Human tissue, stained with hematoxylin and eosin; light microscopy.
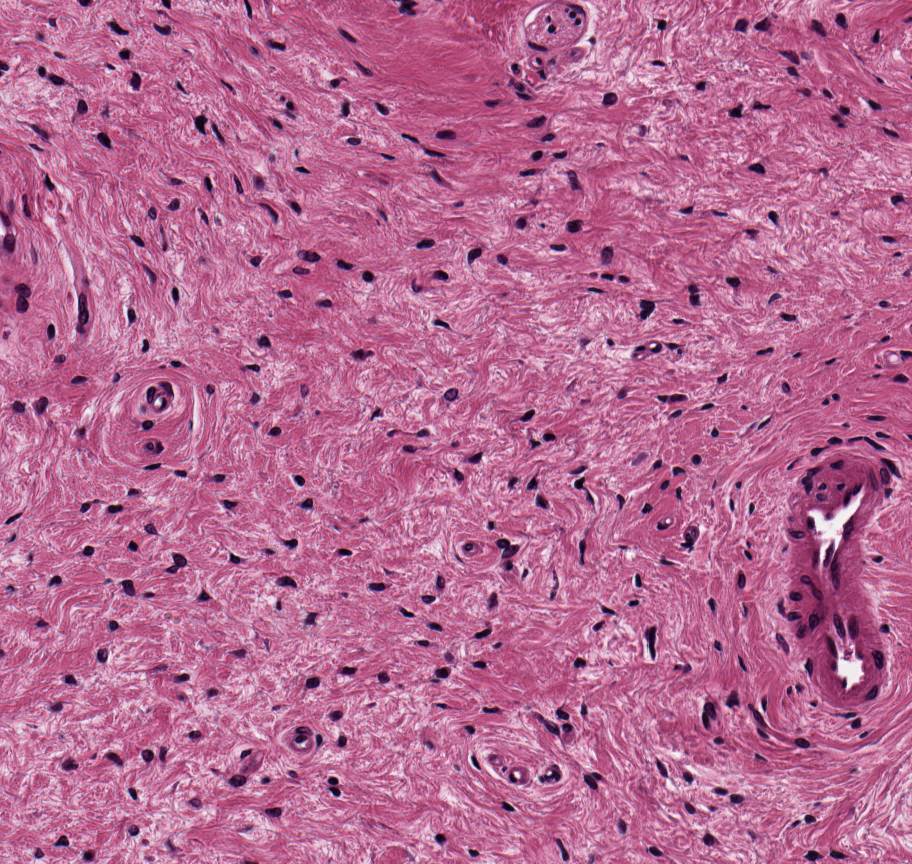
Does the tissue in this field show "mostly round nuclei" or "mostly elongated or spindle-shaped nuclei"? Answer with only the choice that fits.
Mostly elongated or spindle-shaped nuclei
